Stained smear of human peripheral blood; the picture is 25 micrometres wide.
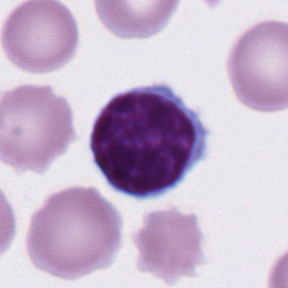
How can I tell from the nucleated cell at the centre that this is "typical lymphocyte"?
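Across, the cell measures about 10 micrometres.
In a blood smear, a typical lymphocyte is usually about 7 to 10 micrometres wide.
For a typical lymphocyte, then, this size fits, at the upper end of that range. The cell is also about 1.25 times as wide as a red cell lying whole in the picture.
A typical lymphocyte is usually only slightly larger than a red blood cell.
That ratio agrees with it. The round nucleus, about 9 micrometres across, fills about 80% of the cell's area and stains a deep purple throughout, with dense, coarsely clumped chromatin. Pale blue cytoplasm shows only as a thin rim, mainly along the right side of the cell.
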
